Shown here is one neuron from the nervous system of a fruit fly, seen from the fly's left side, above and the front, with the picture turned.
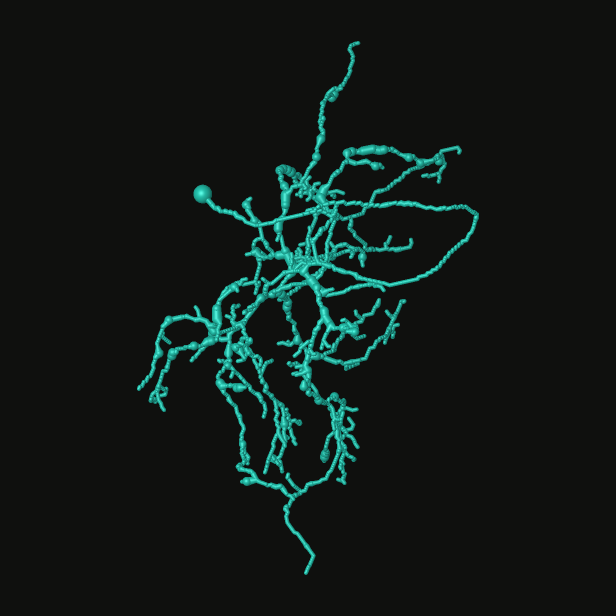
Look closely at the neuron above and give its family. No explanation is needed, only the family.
hemilineage 11B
